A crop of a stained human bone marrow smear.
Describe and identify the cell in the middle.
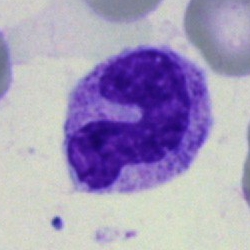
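The outline of the cell is roughly round and smooth. A notch entering from the left side indents the nucleus deeply. Its chromatin is coarsely clumped, and no nucleoli are visible. This cell is a band neutrophil.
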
